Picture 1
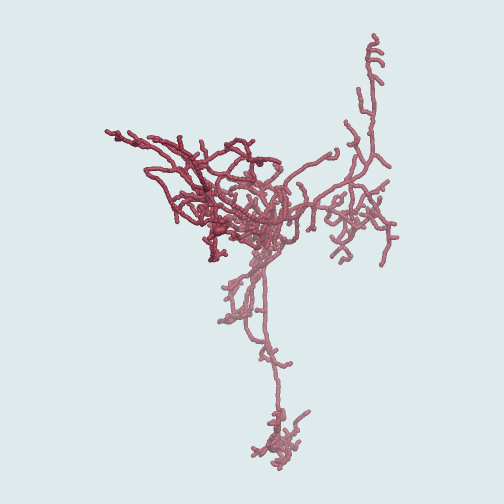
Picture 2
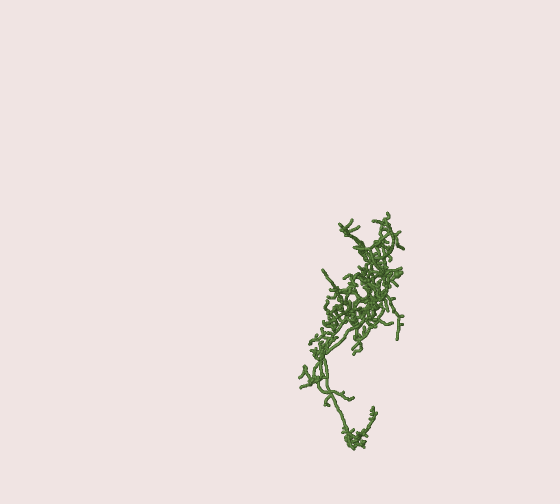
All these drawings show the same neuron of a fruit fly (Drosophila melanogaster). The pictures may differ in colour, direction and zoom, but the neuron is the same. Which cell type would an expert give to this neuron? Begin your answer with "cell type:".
cell type: LAL111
